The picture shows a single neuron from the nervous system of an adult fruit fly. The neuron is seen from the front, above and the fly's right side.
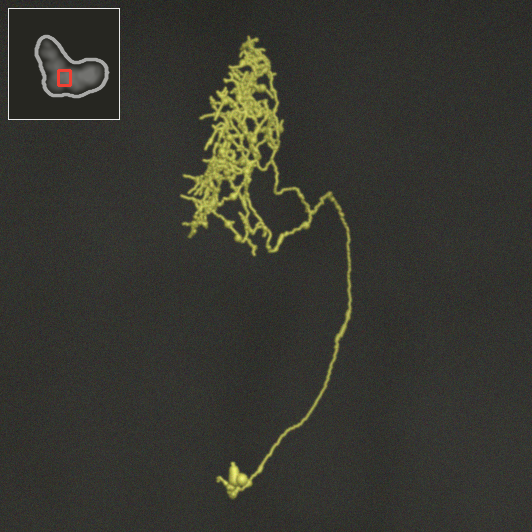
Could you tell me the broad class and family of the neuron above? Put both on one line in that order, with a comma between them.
optic-lobe intrinsic neuron, Li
